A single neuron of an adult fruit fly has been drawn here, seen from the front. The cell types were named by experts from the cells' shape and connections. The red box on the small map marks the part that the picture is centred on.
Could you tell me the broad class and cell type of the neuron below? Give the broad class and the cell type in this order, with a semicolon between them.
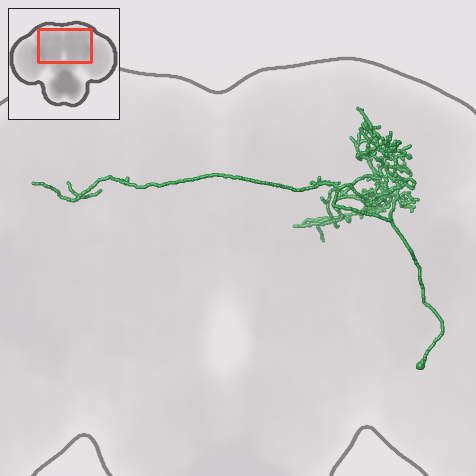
central-brain intrinsic neuron; CL057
